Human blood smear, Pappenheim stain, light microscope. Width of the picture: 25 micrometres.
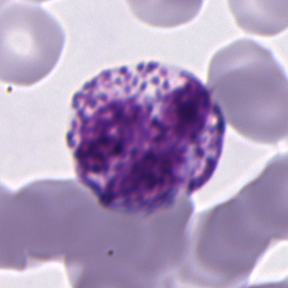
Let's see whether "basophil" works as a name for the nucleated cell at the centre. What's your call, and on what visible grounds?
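Two features settle it: the granules are coarse and dark blue-purple, and they are scattered over the whole cell, the nucleus included.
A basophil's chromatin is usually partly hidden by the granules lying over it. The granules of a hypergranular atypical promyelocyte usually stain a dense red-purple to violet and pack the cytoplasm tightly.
Here, by contrast, a pale, almost colourless background of cytoplasm shows between the granules. The name basophil fits. Nor do the granules match a hypogranular atypical promyelocyte, for they are coarse and stand out most distinctly along the upper edge.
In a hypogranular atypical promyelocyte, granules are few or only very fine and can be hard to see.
The size, about 14 micrometres across, suits a basophil.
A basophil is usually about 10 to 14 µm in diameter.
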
